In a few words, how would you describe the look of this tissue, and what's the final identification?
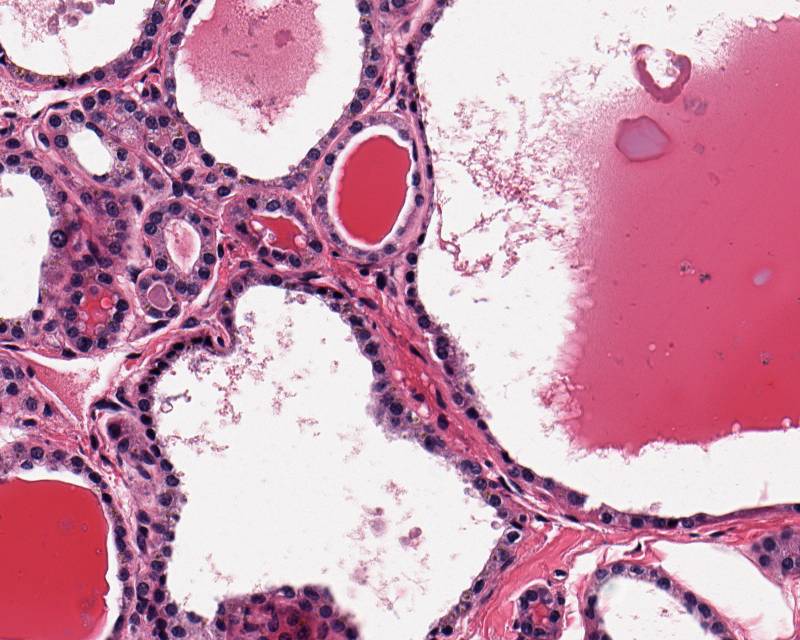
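Lining cells: round, dark, uniform nuclei in a single row. Many follicle lumens filled with smooth, homogeneous pink material, e.g. the large lumen at right and the oval one near top centre. Several large lumens, notably centre and lower centre, mostly clear white with only wispy pale strands. No fat cells in field. Tissue: thyroid.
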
